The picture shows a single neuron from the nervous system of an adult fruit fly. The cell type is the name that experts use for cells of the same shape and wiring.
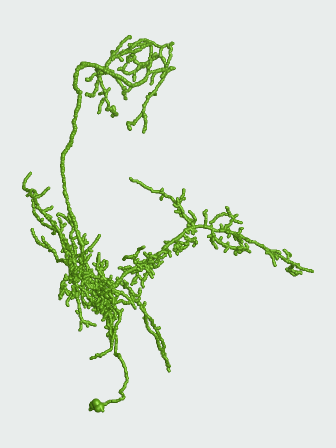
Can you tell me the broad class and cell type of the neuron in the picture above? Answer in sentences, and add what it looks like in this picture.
Its broad class is central-brain intrinsic neuron. The cell type is SIP017. The cell body can be seen at the lower left of the picture. The picture shows dozens of branch ends.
